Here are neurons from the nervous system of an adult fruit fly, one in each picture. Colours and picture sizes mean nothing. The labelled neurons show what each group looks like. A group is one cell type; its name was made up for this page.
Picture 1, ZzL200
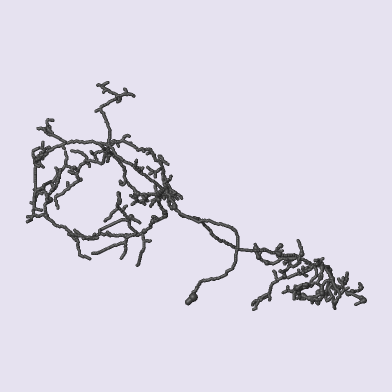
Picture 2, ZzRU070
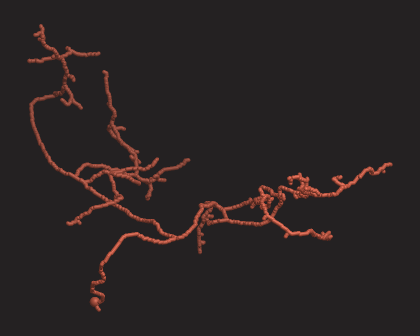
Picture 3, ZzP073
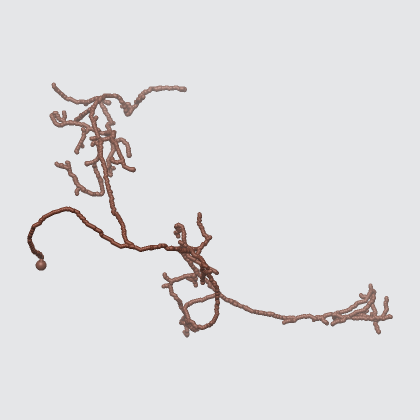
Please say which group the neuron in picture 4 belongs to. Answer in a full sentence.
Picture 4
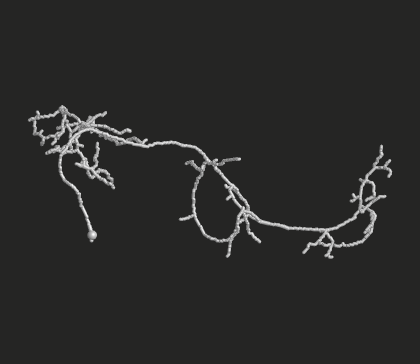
It belongs to ZzP073.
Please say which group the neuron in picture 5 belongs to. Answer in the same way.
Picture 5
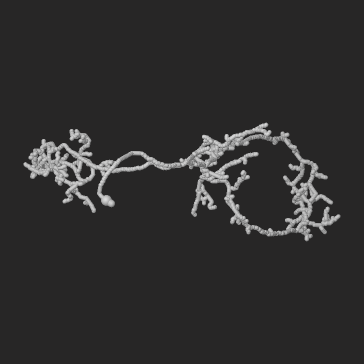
It belongs to ZzL200.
